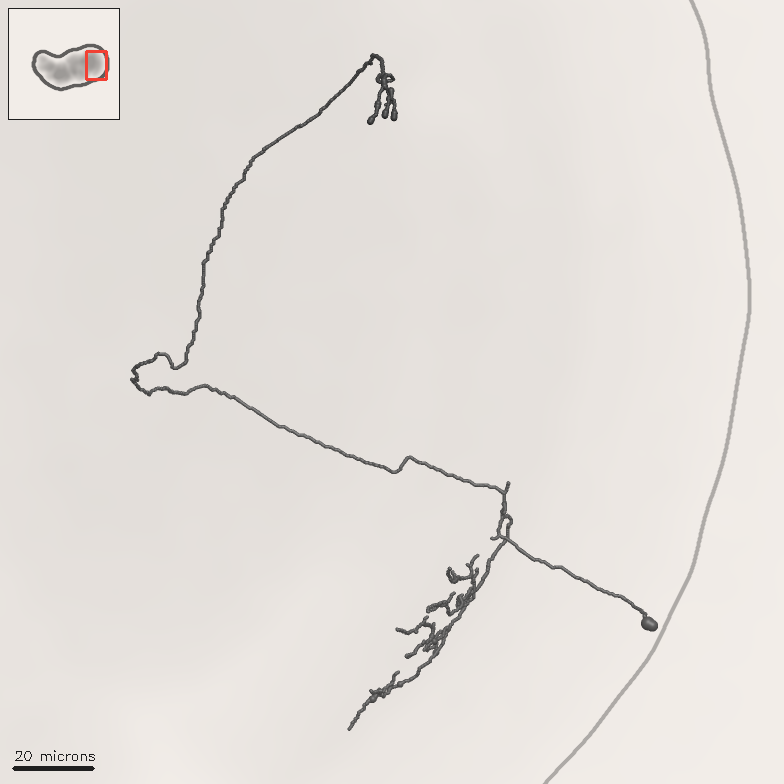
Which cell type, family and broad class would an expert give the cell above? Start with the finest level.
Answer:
MeTu4d; MeTu; visual projection neuron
